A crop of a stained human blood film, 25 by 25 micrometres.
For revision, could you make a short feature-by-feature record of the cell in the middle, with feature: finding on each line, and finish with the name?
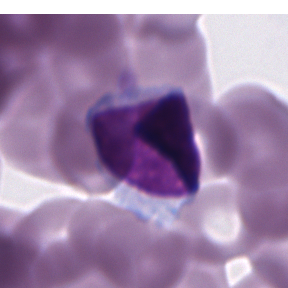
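Nucleus outline: angular, yes, straight edges and corners
Nucleus extent: fills most of the cell
Cytoplasm colour: pale blue
Cytoplasm edge: ragged, with fine irregular projections
Name: typical lymphocyte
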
